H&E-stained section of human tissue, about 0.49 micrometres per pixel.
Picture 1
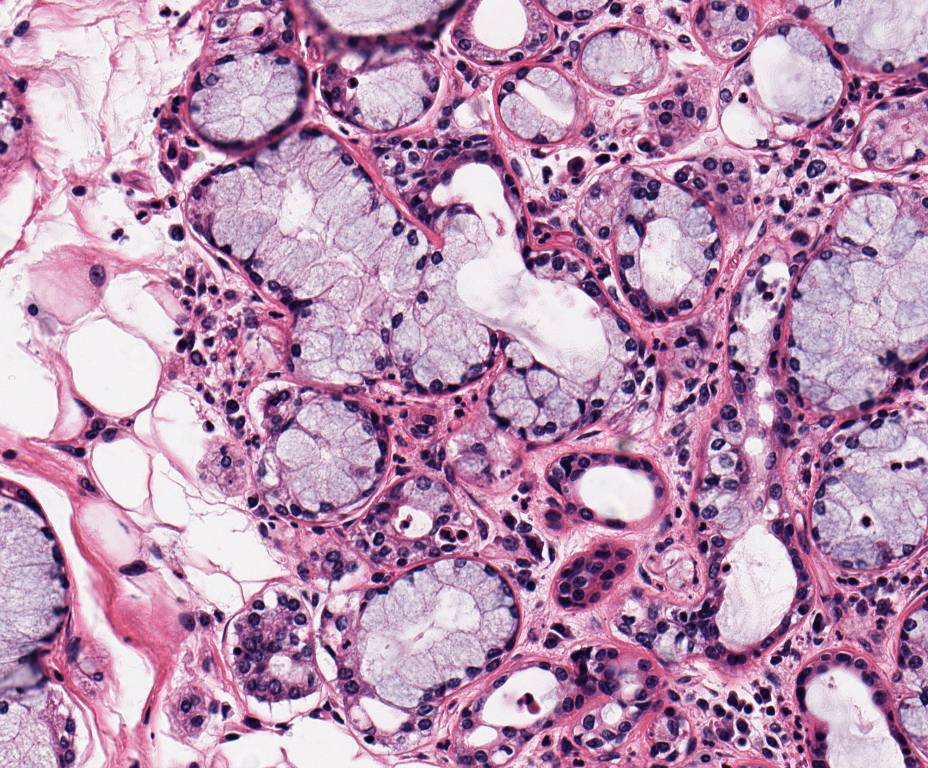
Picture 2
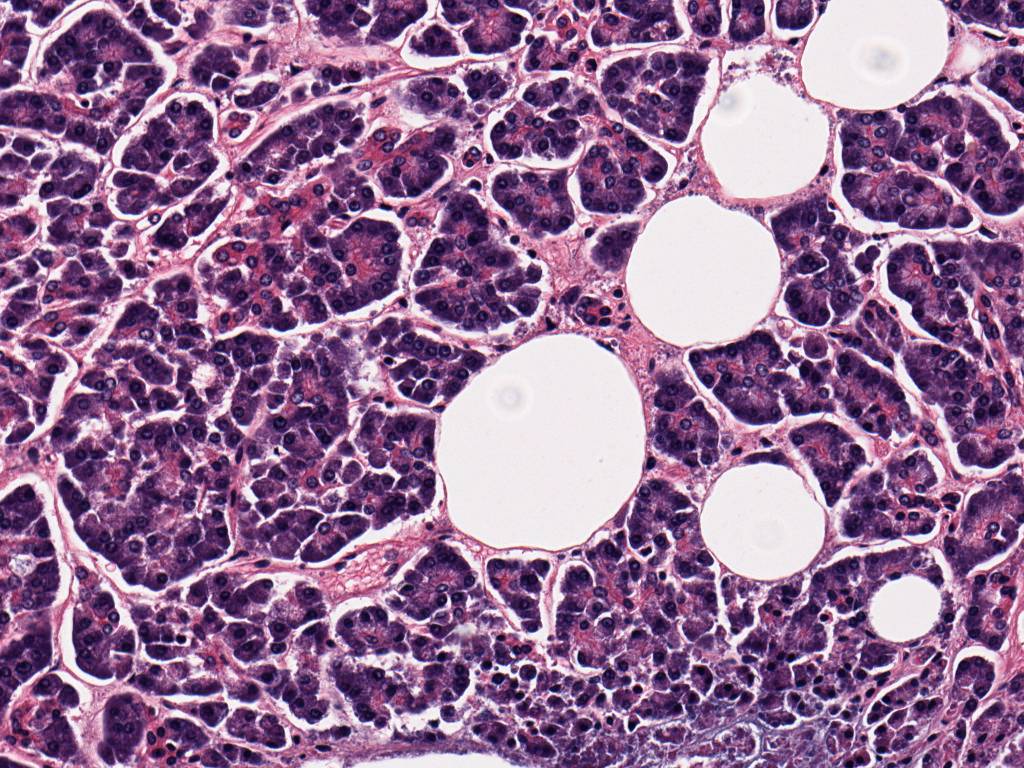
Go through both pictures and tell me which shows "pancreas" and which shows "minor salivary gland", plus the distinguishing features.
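Let's take them in turn: picture 1 is minor salivary gland, and picture 2 is pancreas. In the minor salivary gland, most glandular units are built of mucous cells with pale, foamy grey-blue cytoplasm, and their small dark nuclei are flattened against the cell bases. Among these you'll find a few small clusters of cells with pink granular cytoplasm and round nuclei, for example at lower left and lower centre. The stroma between units has scattered small dark round lymphocyte nuclei. Now the pancreas: the acinar cell nuclei are round and sit toward the base of the cells, and in many acini the cytoplasm toward the centre is pinker than at the periphery.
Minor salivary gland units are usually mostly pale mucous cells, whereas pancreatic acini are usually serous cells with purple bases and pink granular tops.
Thin pink fibrous septa run between the lobules, and the largest fat cell lies near the centre of the field.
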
